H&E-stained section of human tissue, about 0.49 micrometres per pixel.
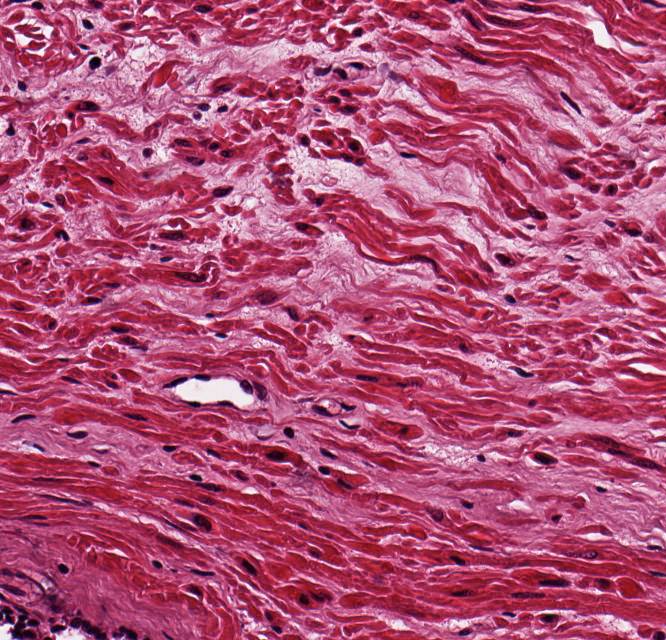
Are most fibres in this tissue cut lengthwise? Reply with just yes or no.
Yes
